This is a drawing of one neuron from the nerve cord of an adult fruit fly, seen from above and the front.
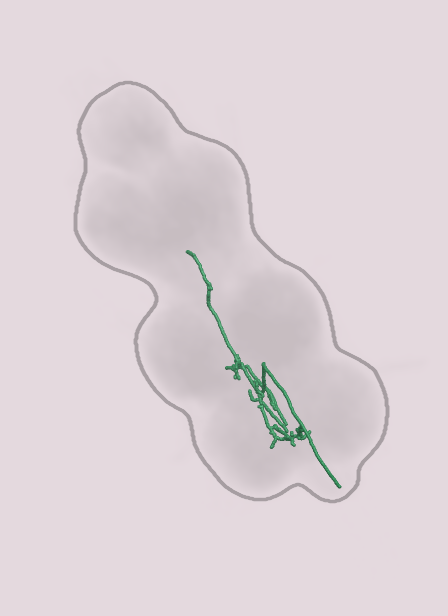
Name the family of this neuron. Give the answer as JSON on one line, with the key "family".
{"family": "hemilineage DM2_central"}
